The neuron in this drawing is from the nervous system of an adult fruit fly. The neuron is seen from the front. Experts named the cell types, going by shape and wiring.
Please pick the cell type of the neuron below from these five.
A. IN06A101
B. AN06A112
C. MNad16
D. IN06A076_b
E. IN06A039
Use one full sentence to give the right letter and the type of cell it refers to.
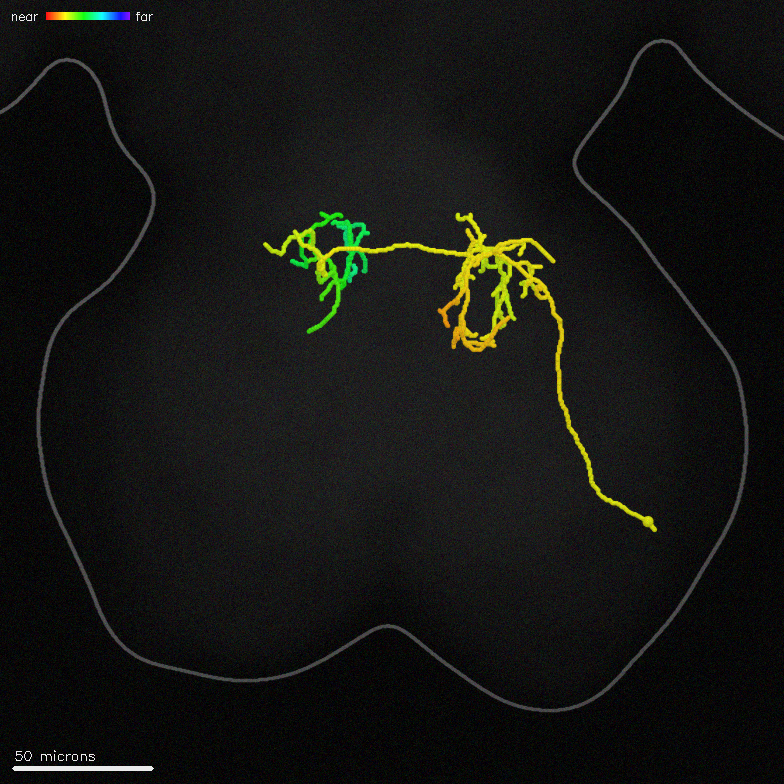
Within the options, D, IN06A076_b, is the neuron's cell type.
